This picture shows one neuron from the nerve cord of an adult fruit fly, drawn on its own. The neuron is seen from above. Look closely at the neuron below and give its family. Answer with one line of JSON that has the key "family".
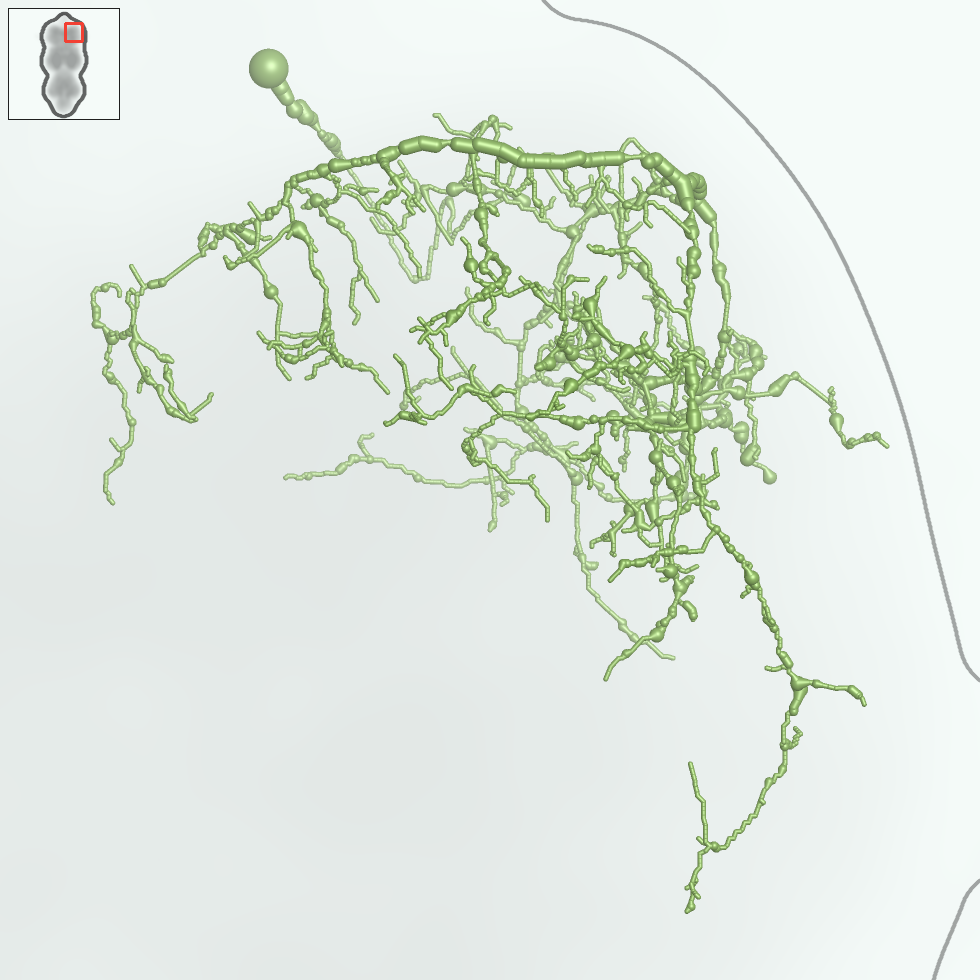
{"family": "hemilineage 13A"}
